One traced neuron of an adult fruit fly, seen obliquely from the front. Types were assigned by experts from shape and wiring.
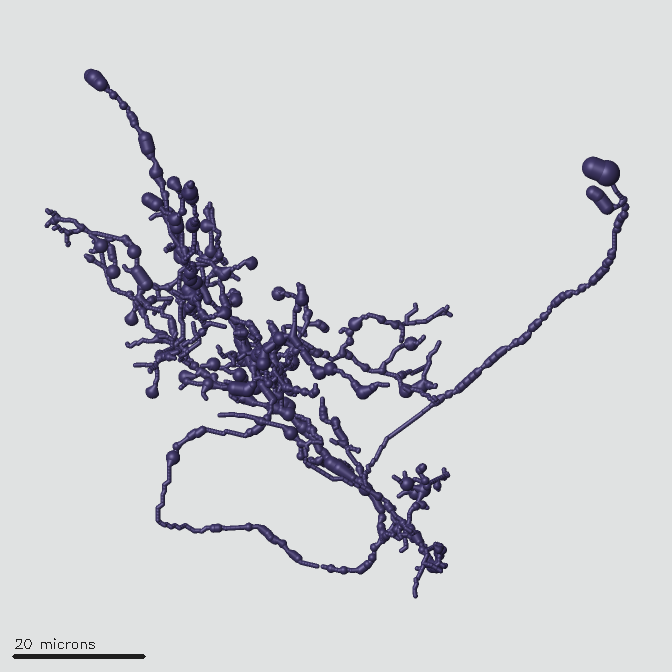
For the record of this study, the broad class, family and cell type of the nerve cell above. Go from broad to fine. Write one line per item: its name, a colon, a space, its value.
broad class: central-brain intrinsic neuron
family: hemilineage VLPp&l1_anterior
cell type: PLP085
